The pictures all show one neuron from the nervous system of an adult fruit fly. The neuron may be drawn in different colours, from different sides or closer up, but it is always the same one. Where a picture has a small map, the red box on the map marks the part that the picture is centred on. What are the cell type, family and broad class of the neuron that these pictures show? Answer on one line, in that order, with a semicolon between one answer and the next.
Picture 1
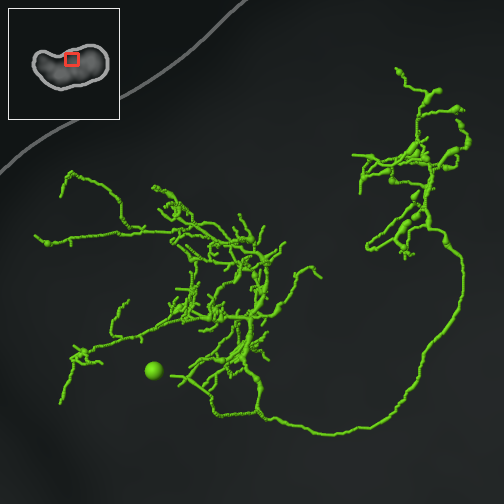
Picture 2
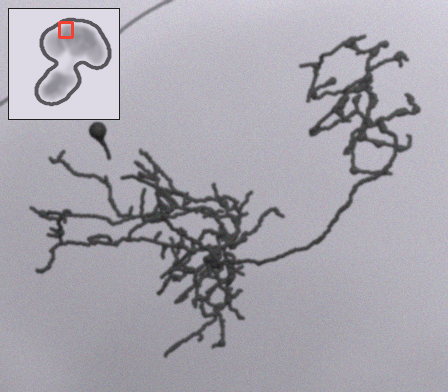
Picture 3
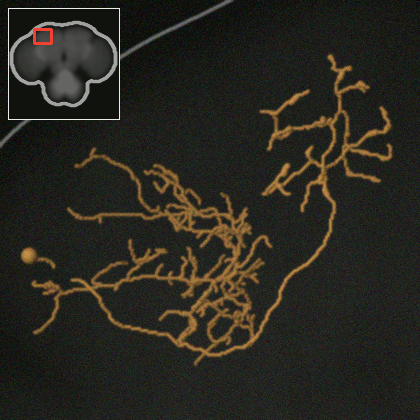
LHAD1a2; hemilineage SLPal2; central-brain intrinsic neuron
